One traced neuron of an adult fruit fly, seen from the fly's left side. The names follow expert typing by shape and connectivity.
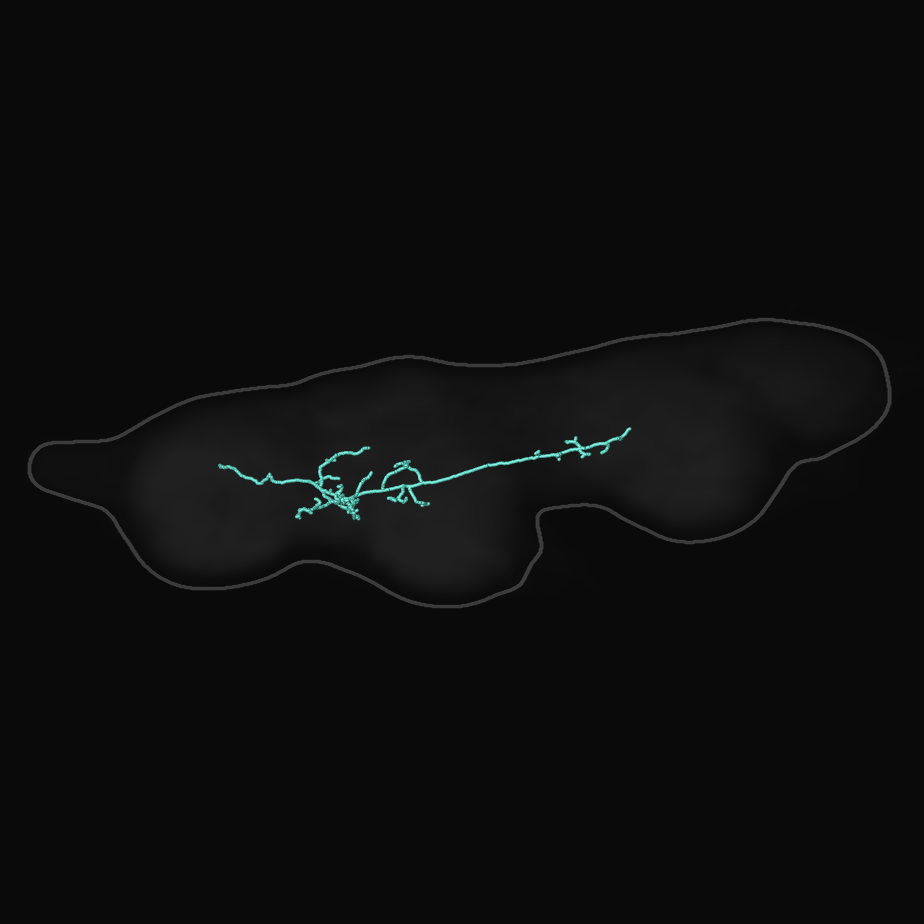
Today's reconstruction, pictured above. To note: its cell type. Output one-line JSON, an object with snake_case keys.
{"cell_type": "SNpp30"}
